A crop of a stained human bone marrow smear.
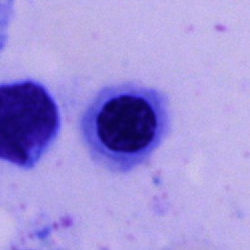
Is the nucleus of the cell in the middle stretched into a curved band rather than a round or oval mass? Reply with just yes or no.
No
